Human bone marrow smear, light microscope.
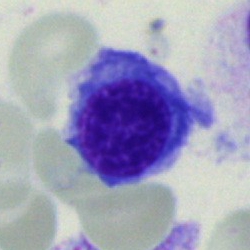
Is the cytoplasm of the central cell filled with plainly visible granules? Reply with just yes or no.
No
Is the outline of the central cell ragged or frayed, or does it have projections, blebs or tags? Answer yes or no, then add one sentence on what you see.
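Yes. The cell outline is irregular, with a small bulge of cytoplasm on the right side.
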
